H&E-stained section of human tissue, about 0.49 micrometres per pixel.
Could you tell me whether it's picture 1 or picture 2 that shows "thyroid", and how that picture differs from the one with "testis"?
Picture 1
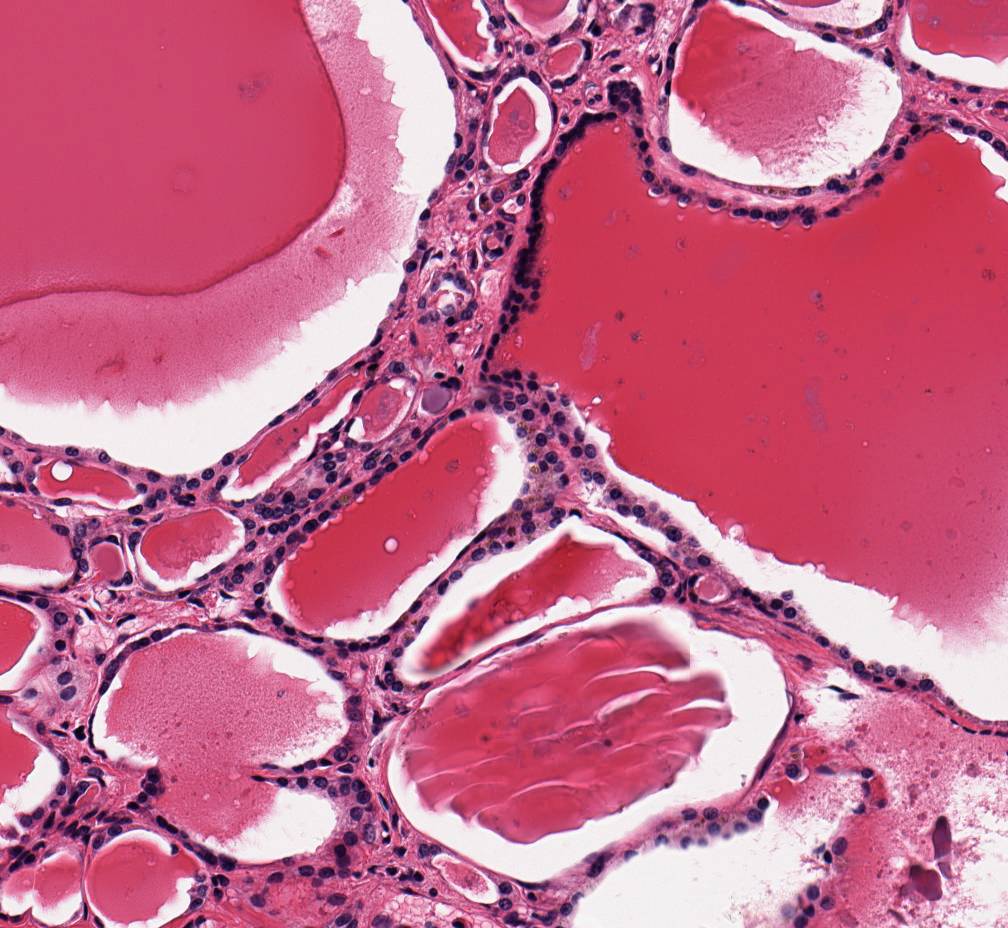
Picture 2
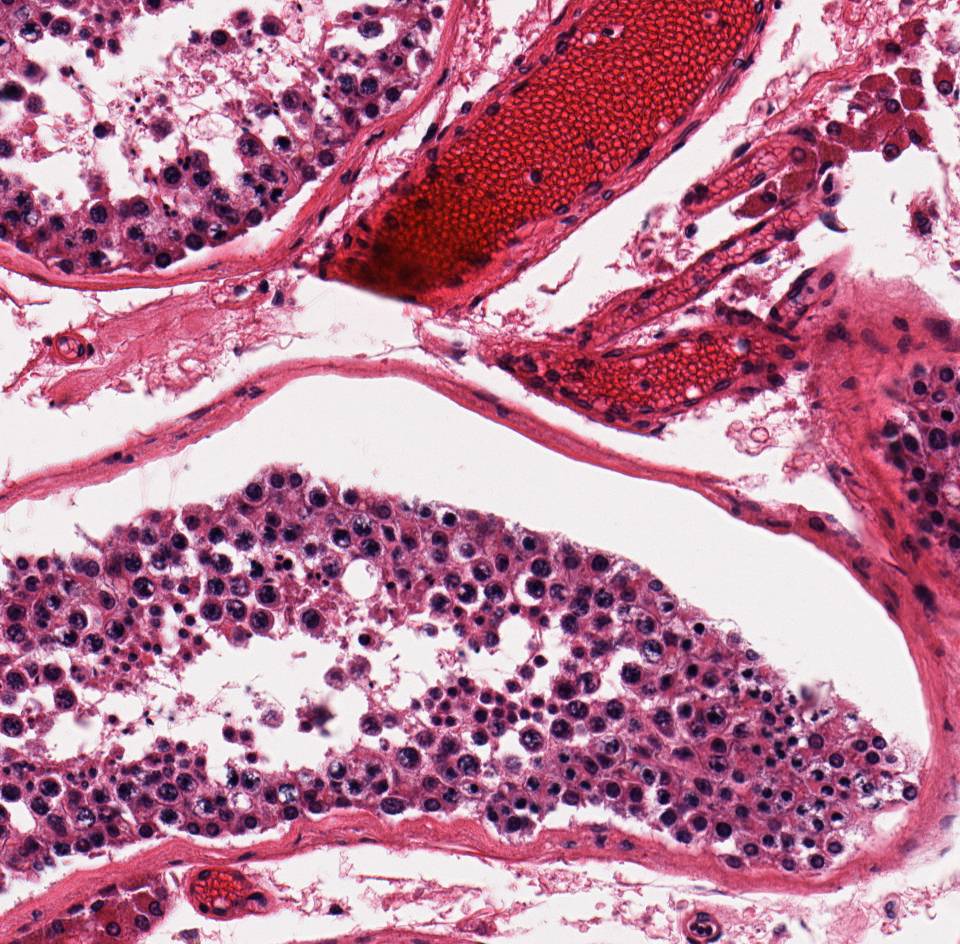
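Picture 1 is thyroid, and picture 2 is testis. In the first, closely packed round to irregular follicles vary widely in size, largest at the upper left and right, smaller toward the lower left. Each holds homogeneous, deep pink colloid and is lined by a single layer of flattened to low cuboidal cells with small, round, dark-staining nuclei. The second has large cell-filled tubules instead, the lower one packed with many layers of rounded cells with round, dark nuclei. Their walls are thin, pink and fibrous, with flattened, elongated nuclei.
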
